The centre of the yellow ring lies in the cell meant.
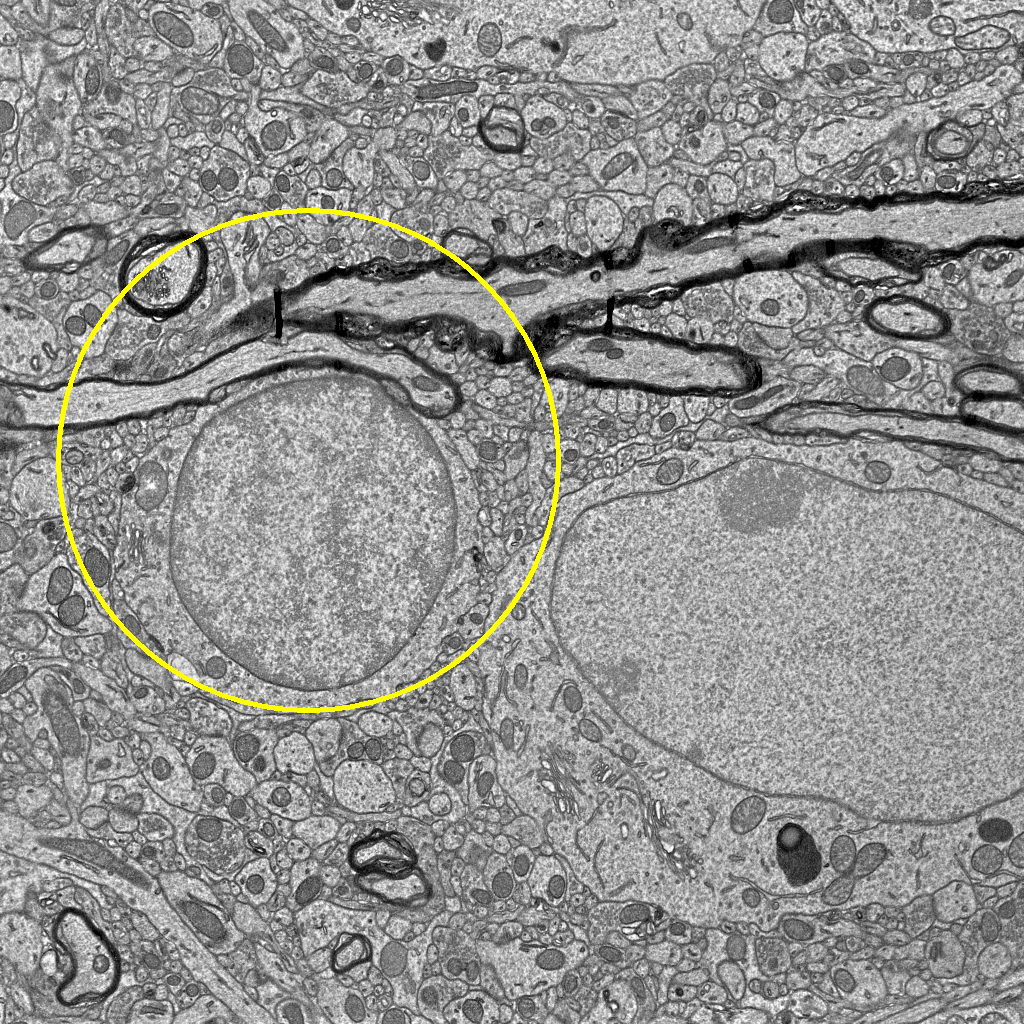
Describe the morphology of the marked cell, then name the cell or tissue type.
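The nucleus is round and appears whole in this plane. Its outline is smooth, lacking deep infoldings. Chromatin is finely granular and evenly distributed, without a thick dark rim along the nuclear envelope. No distinct nucleolus is visible in this plane. The marked cell is an oligodendrocyte.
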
